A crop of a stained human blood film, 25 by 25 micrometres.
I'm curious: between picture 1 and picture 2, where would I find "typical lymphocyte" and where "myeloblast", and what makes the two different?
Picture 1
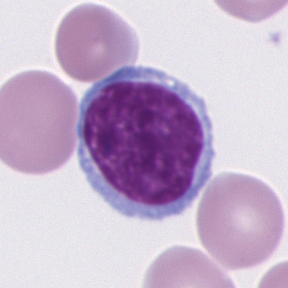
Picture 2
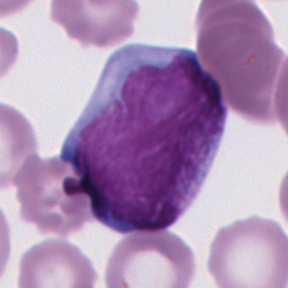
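Looking at the two, the typical lymphocyte is in the first picture and the myeloblast in the second. The outline first: roughly round in the lymphocyte, where the outer edge of the cytoplasm is finely ragged, but angular with several fairly straight sides in the myeloblast. Then size: the lymphocyte is about 13 micrometres across, yet the myeloblast's nucleus alone is about 17 by 13 micrometres.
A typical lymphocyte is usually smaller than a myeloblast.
The nuclei differ too: the lymphocyte's is an oval with a smooth border and no indentation, filling about 70% of the cell's area, while the myeloblast's has a small dark purple knob jutting out at its lower left edge. In the lymphocyte the chromatin is dense and clumped, with small paler patches between darker areas.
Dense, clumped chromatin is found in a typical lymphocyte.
Both, I notice, have only a narrow margin of cytoplasm with no granules; in the lymphocyte it is pale blue.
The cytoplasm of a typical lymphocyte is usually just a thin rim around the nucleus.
The myeloblast's cytoplasm has no vacuoles, and a red cell presses on its upper right side.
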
